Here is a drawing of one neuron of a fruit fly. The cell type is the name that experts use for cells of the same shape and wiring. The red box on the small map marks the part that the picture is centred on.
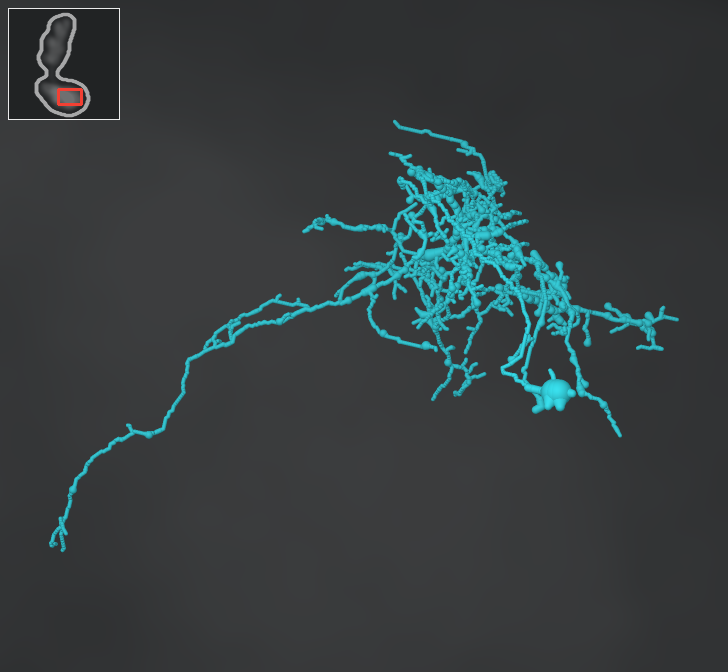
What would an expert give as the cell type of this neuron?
PLP141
